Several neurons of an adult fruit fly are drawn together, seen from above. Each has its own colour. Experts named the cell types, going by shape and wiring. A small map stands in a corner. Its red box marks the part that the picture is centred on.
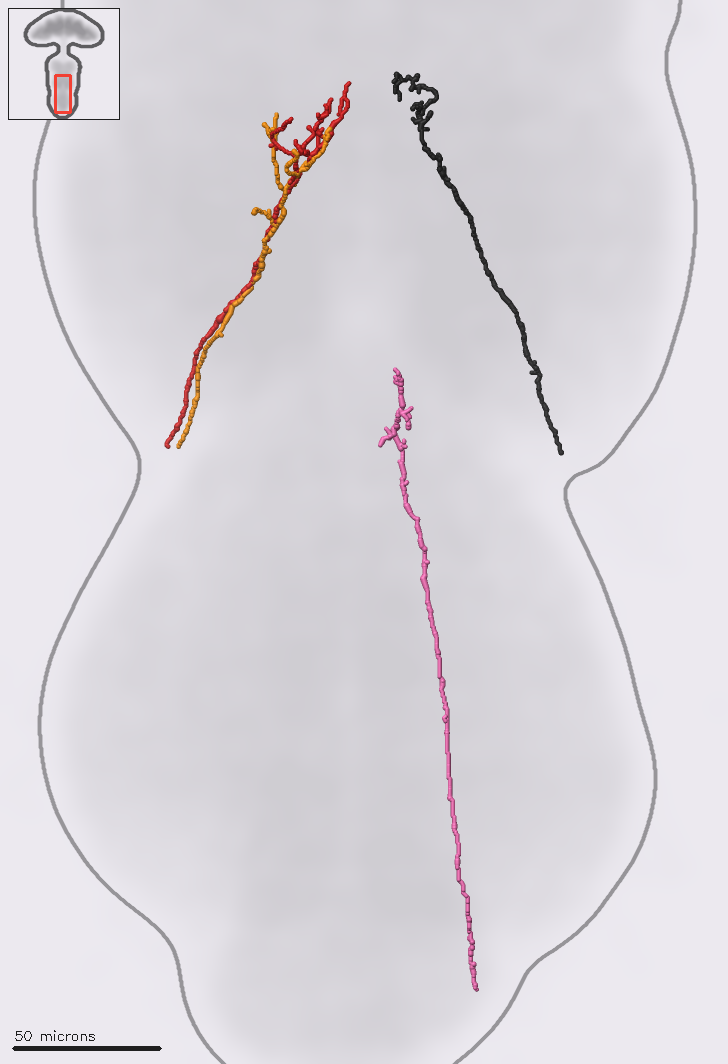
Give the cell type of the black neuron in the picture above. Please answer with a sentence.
The cell type is SNpp47.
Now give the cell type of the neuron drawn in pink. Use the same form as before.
The cell type is SNpp60.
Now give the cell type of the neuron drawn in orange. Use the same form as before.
The cell type is SNpp43.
